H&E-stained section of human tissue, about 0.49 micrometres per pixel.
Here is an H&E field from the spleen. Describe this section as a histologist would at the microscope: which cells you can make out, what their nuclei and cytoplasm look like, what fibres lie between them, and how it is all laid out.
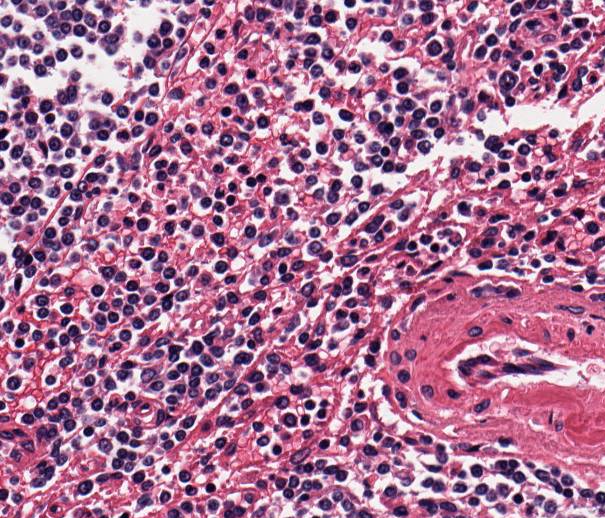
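Most of the field is a diffuse sheet of densely packed small round cells, without glands or epithelium. A thick-walled vessel with a pink-staining wall sits at the lower right edge; its lumen is a narrow slit. Scattered elongated spindle-shaped nuclei lie along the pink strands.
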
